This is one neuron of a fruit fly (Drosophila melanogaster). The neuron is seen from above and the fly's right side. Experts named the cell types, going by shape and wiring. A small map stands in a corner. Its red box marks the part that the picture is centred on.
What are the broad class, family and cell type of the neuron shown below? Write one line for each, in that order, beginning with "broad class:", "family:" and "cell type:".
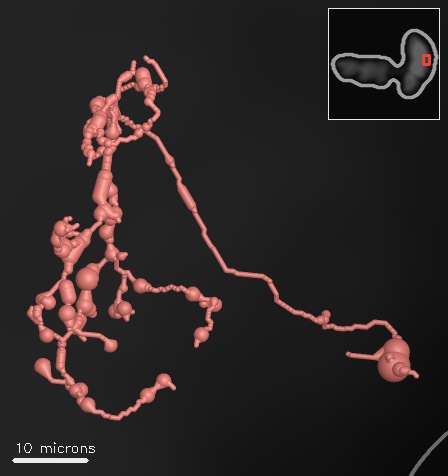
broad class: central-brain intrinsic neuron
family: hemilineage ALv2
cell type: CB1545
